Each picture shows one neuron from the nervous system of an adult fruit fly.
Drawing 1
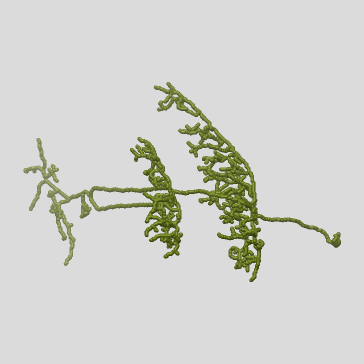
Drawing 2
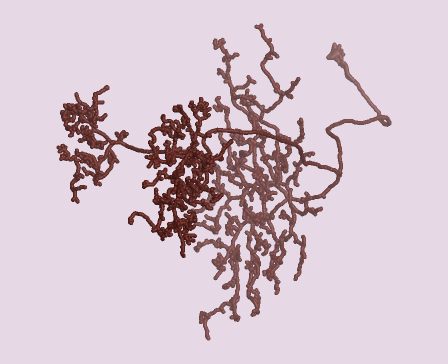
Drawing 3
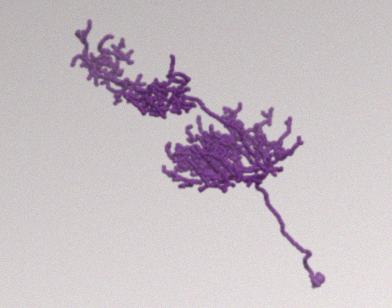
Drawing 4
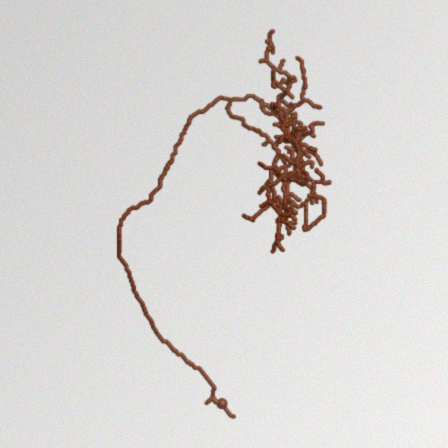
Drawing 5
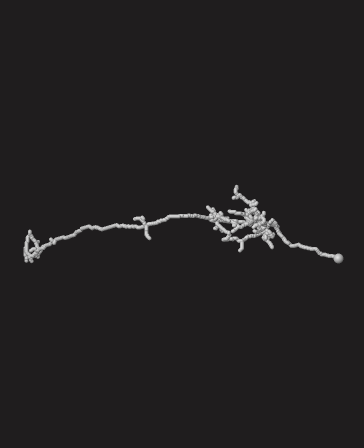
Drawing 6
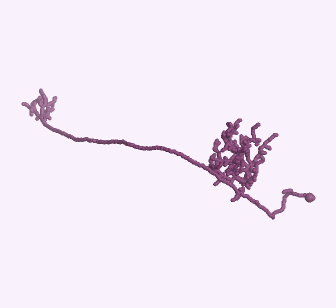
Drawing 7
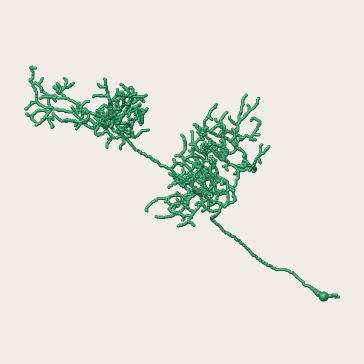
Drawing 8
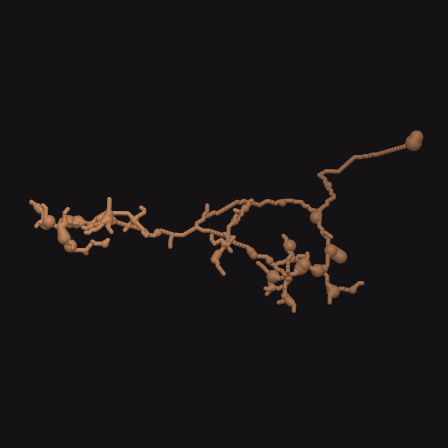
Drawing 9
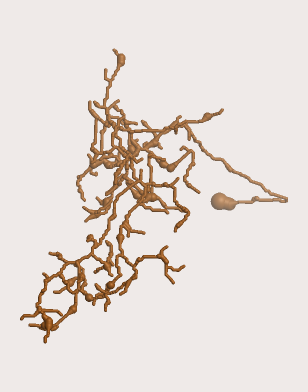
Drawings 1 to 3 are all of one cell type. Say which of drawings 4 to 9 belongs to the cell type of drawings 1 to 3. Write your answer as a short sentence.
The neuron in drawing 7 is of the same cell type.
